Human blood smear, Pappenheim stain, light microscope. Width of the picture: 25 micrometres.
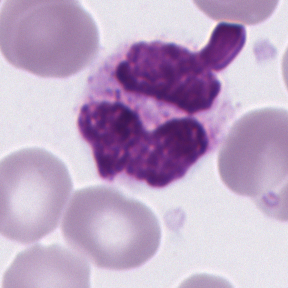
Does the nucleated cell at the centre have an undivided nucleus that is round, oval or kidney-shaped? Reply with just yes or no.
No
